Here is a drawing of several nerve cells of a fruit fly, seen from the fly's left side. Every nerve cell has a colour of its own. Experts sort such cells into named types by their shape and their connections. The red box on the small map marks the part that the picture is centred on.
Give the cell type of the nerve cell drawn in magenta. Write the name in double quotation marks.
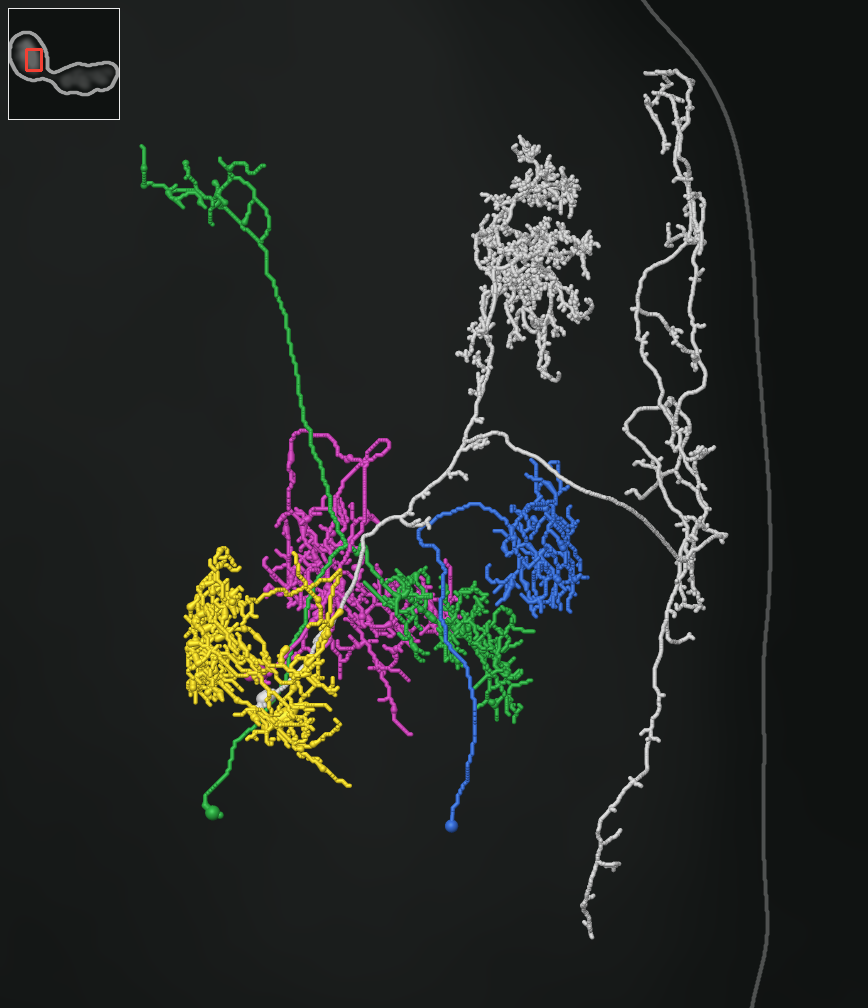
"Li23"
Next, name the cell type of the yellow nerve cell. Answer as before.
"Li14"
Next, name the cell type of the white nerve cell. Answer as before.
"LOLP1"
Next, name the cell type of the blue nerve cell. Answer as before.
"Li22"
